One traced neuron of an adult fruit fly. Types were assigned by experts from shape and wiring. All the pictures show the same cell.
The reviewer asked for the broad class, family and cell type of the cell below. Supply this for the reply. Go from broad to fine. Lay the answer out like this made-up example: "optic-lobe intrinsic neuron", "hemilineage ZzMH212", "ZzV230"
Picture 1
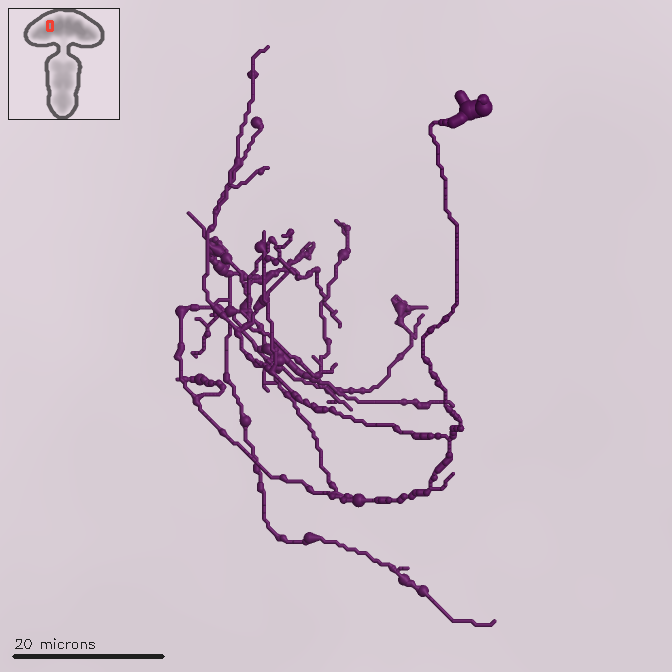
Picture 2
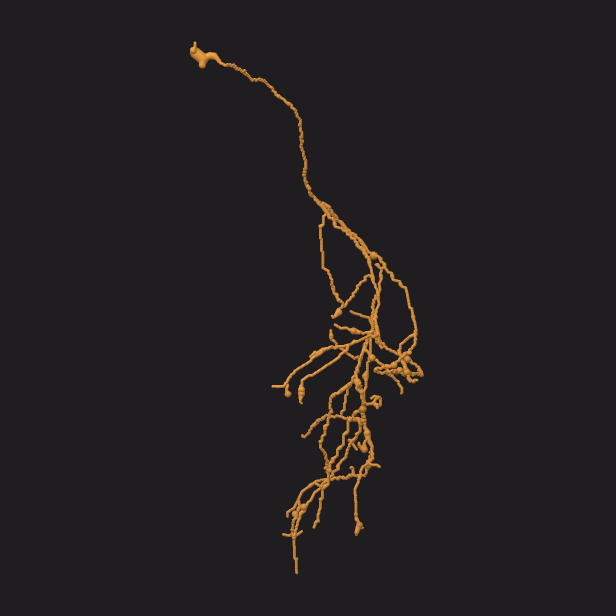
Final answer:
"central-brain intrinsic neuron", "hemilineage VLPd&p1_dorsal", "AVLP055"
